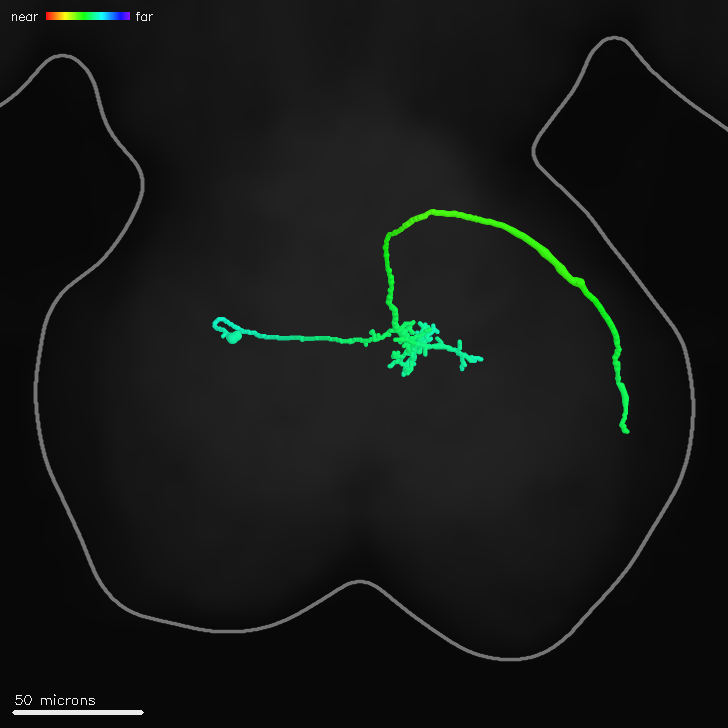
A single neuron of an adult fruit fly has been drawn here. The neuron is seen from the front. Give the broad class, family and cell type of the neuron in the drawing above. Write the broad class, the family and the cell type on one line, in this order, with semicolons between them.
nerve-cord intrinsic neuron; hemilineage 18B; IN18B038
